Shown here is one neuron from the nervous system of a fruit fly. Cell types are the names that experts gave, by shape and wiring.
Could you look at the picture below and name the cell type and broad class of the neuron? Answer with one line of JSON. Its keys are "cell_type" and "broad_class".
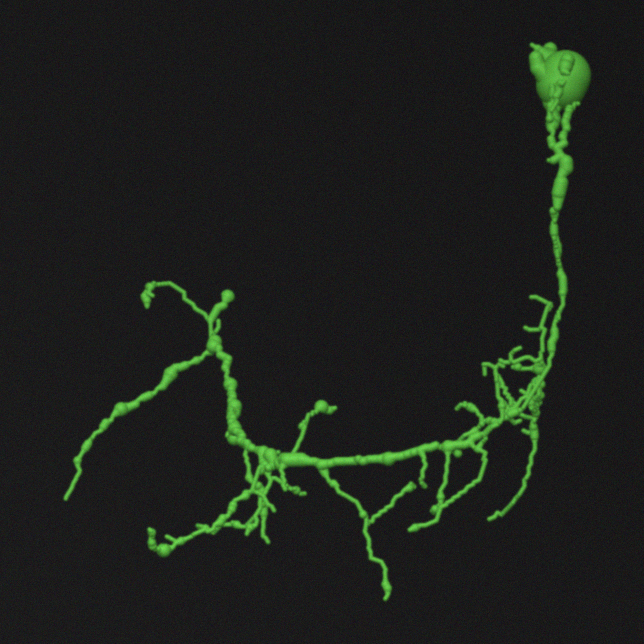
{"cell_type": "Acc. tr flexor MN", "broad_class": "motor neuron of the nerve cord"}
